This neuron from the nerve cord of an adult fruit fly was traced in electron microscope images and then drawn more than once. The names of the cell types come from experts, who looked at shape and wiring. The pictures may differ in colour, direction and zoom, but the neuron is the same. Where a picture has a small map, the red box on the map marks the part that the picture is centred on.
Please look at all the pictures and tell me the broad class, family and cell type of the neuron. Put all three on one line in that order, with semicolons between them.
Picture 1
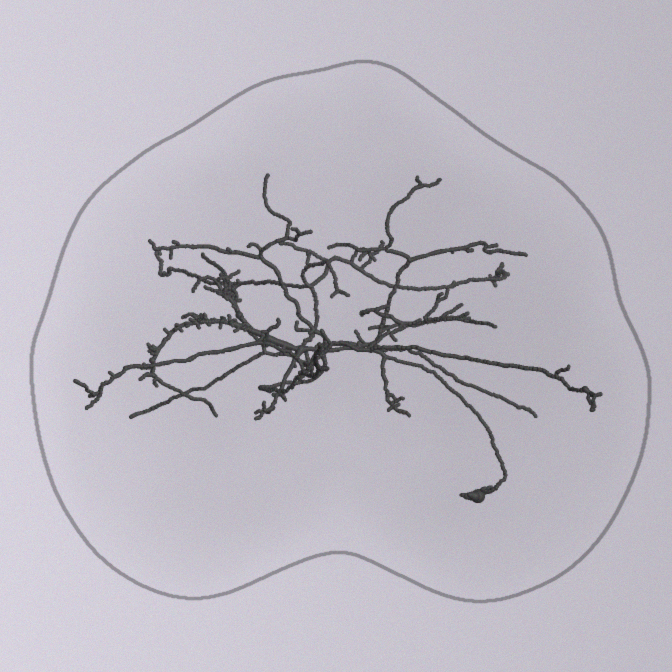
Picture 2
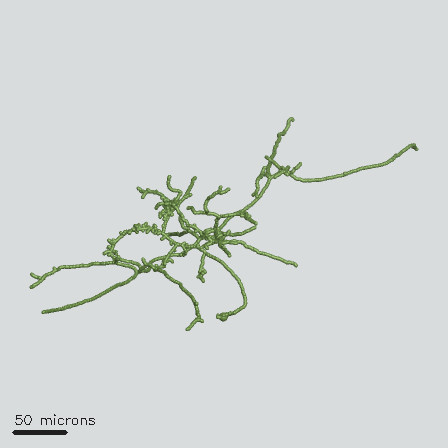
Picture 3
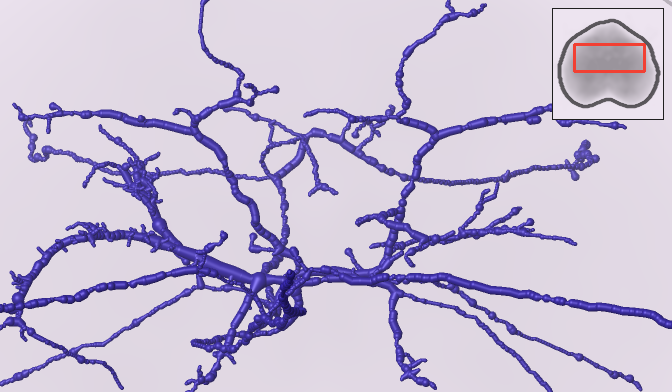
ascending neuron; hemilineage 08B; AN08B010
